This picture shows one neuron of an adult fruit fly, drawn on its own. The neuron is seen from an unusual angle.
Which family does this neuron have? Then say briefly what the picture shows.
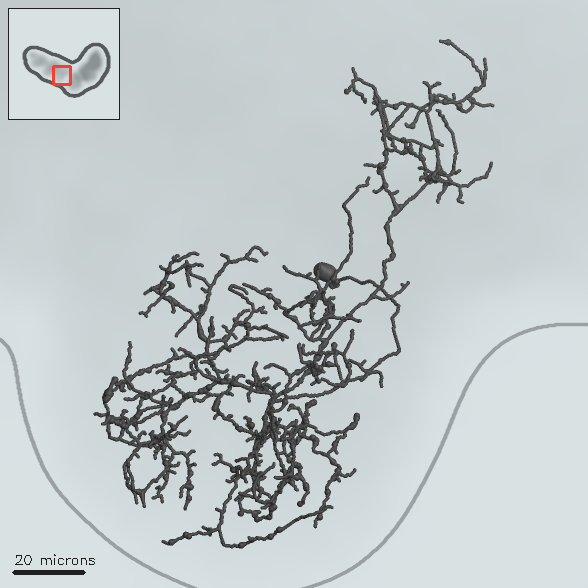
The family is hemilineage 13B. It is a nerve-cord intrinsic neuron. The cell body is in the middle of the picture. From top to bottom in the picture it spans about 150 microns. The picture shows more than a hundred branch ends.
